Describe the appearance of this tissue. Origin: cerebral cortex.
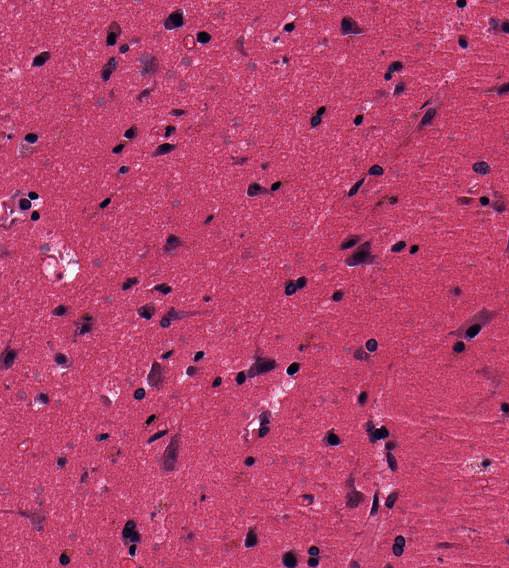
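Uniform pink, finely fibrillary background throughout, cells scattered singly. Commonest cell: small round dark-staining nucleus, little visible cytoplasm. Distribution fairly even; no distinct layers or clusters. No fat cells.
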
